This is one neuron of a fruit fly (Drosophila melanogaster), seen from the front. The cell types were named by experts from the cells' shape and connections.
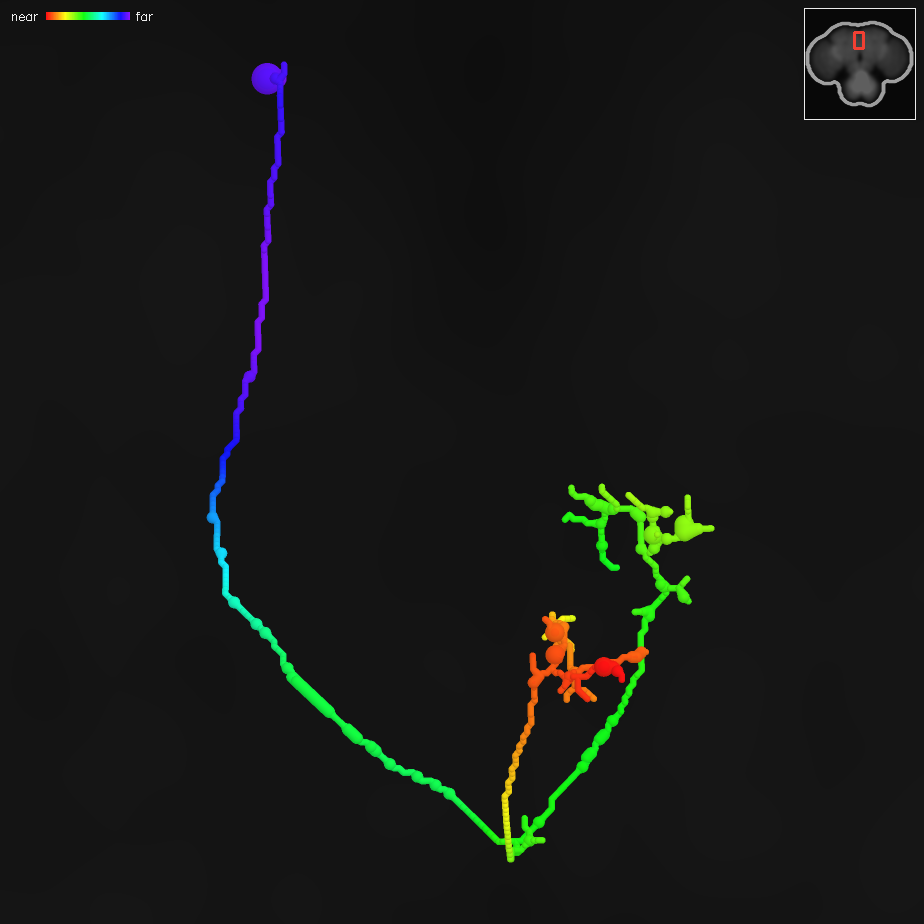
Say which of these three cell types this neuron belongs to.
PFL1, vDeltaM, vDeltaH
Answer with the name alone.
vDeltaM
